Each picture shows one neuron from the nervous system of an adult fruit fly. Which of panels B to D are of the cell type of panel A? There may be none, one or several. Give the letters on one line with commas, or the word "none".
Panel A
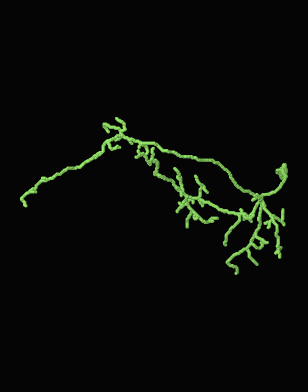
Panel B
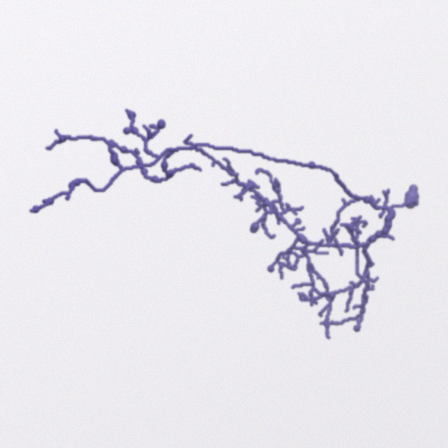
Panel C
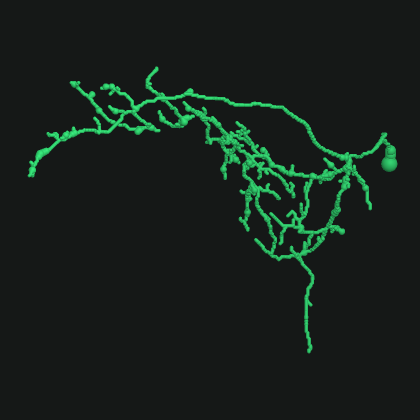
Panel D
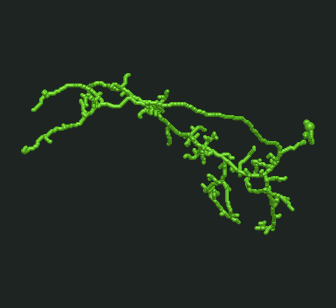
B, C, D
